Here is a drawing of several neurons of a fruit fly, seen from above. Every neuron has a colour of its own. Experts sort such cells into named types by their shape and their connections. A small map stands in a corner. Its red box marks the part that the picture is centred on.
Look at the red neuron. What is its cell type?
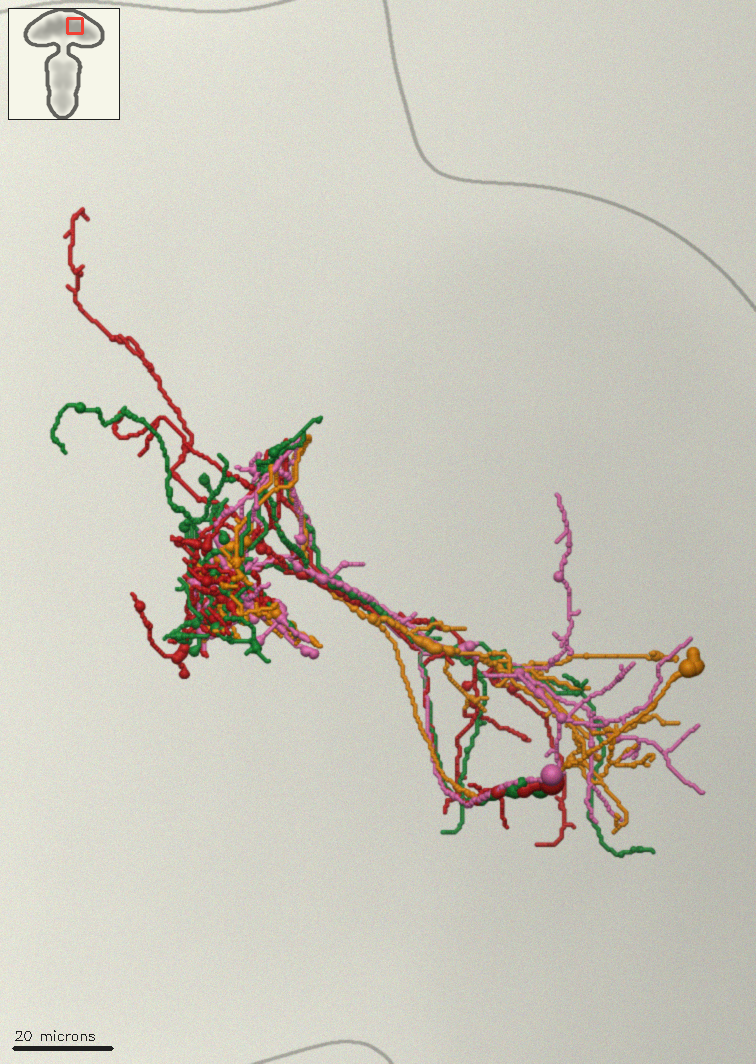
CB2398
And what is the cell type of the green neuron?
SIP051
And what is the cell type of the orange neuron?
CB2116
